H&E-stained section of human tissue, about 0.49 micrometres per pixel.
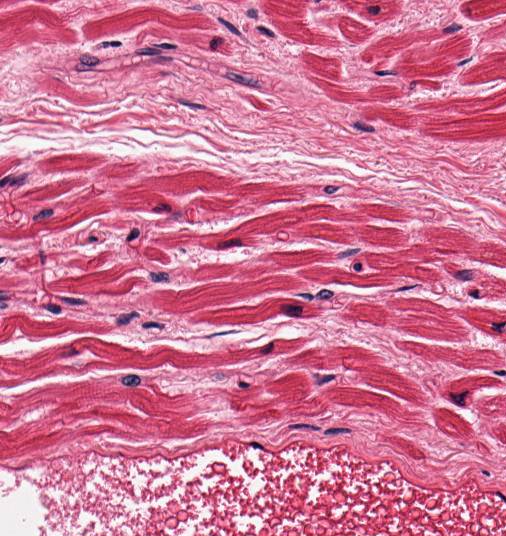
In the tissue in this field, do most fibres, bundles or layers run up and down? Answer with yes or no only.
No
